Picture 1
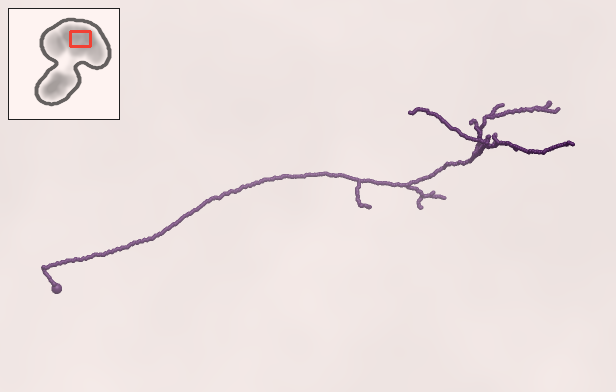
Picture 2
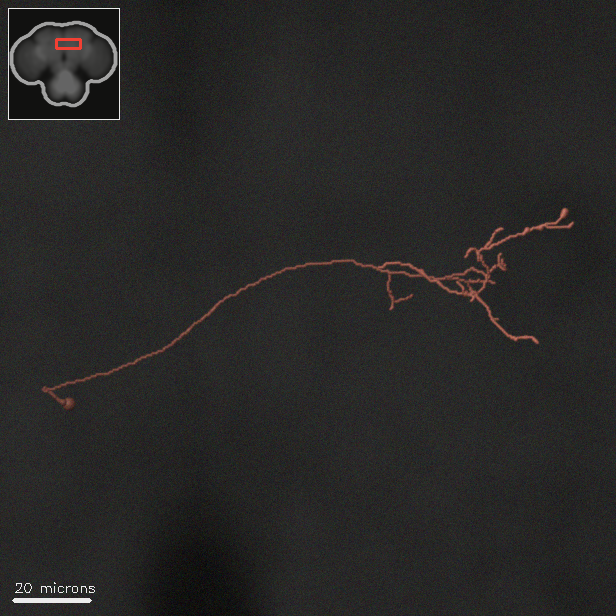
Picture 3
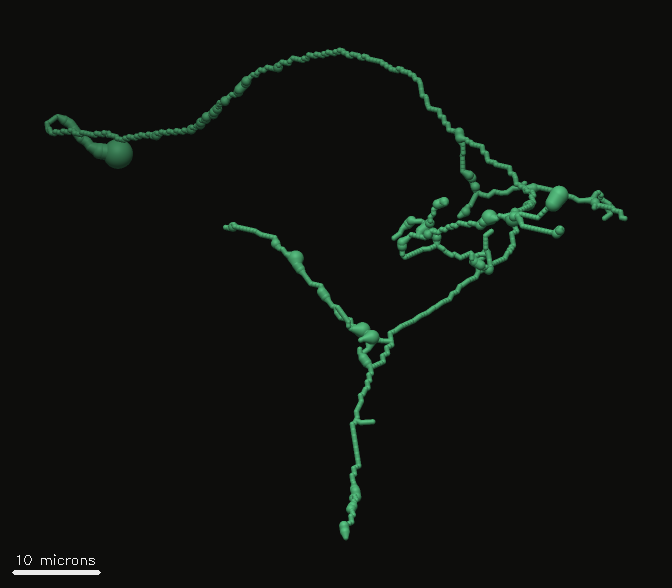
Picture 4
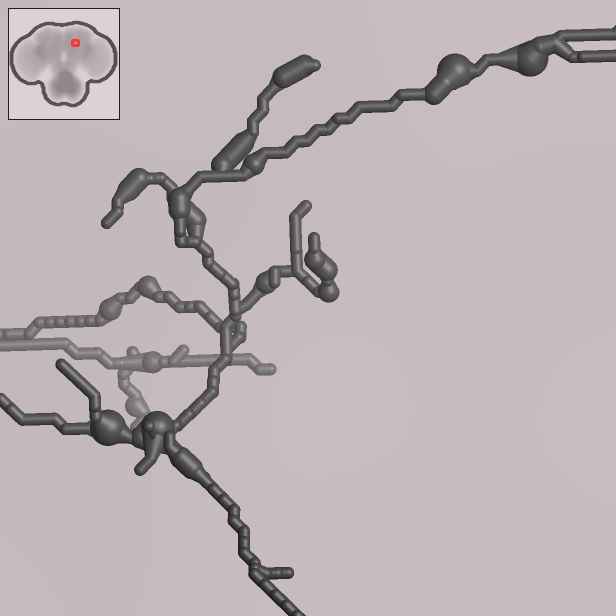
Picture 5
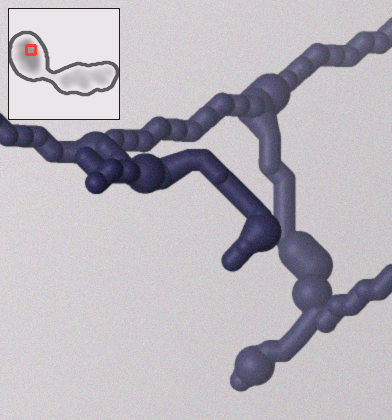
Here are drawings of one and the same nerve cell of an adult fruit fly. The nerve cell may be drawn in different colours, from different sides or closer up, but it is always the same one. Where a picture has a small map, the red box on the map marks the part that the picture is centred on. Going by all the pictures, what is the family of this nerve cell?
hemilineage DM6_posterior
